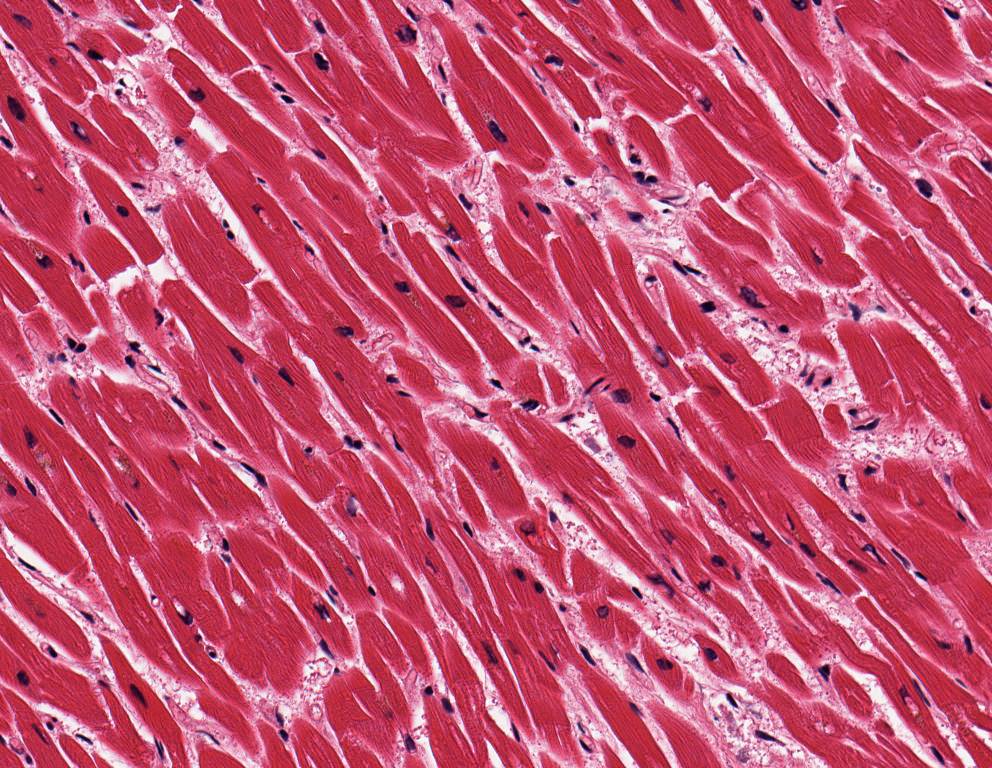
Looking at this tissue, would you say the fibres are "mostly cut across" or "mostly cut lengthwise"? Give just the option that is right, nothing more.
Mostly cut lengthwise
